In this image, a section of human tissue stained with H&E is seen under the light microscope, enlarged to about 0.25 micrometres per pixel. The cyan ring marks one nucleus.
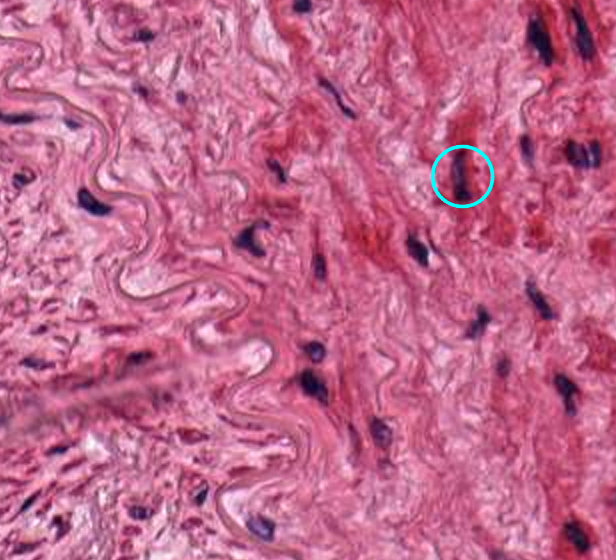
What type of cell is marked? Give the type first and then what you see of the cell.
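This is a smooth muscle cell. The nucleus is elongated and rod-like, and stains dark purple. The nucleus runs lengthwise, roughly top to bottom, within a strip of cytoplasm. The cytoplasm is red and extends along the long axis of the nucleus, most clearly beyond its upper end. The cell's outline is indistinct and blends into the surrounding pink fibres.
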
